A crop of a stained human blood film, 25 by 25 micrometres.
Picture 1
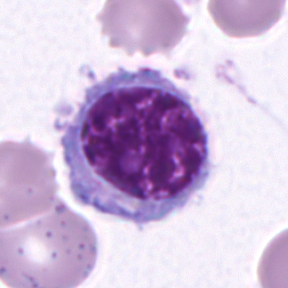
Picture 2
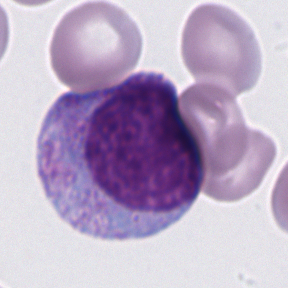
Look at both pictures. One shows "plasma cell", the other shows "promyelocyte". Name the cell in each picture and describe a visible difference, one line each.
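Picture 1 – plasma cell. The cell outline is roughly round but its margin is ragged rather than smooth.
Picture 2 – promyelocyte. The cell outline is round and smooth.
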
